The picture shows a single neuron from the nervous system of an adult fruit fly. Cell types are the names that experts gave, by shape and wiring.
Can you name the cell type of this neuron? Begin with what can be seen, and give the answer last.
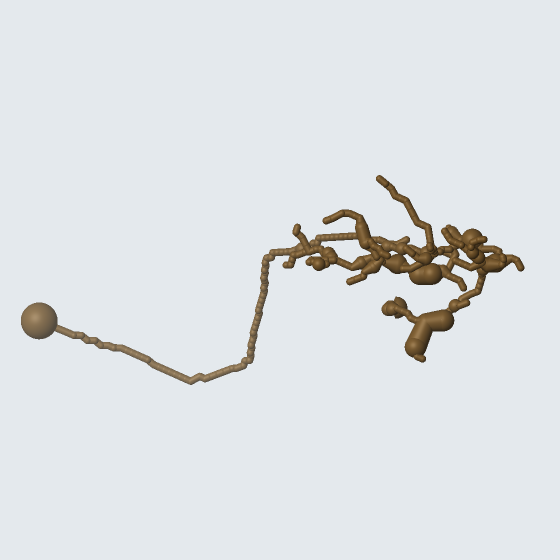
The cell body is on the left of the picture. In this view it is wider than it is tall. This is an optic-lobe intrinsic neuron. Its cell type is Cm2.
